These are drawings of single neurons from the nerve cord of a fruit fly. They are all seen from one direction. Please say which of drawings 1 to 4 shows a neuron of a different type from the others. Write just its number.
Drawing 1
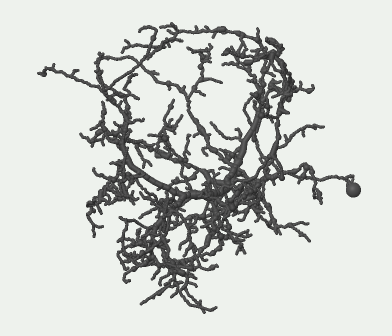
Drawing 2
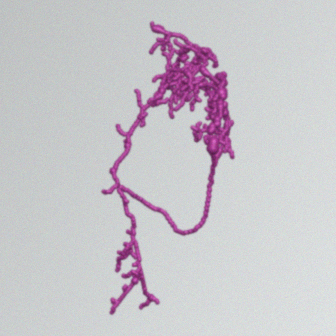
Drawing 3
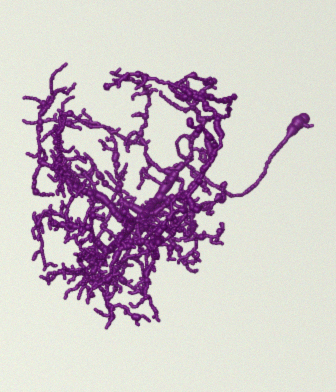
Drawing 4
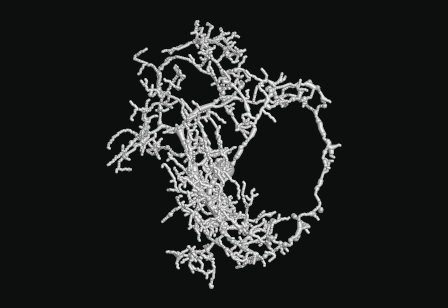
2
